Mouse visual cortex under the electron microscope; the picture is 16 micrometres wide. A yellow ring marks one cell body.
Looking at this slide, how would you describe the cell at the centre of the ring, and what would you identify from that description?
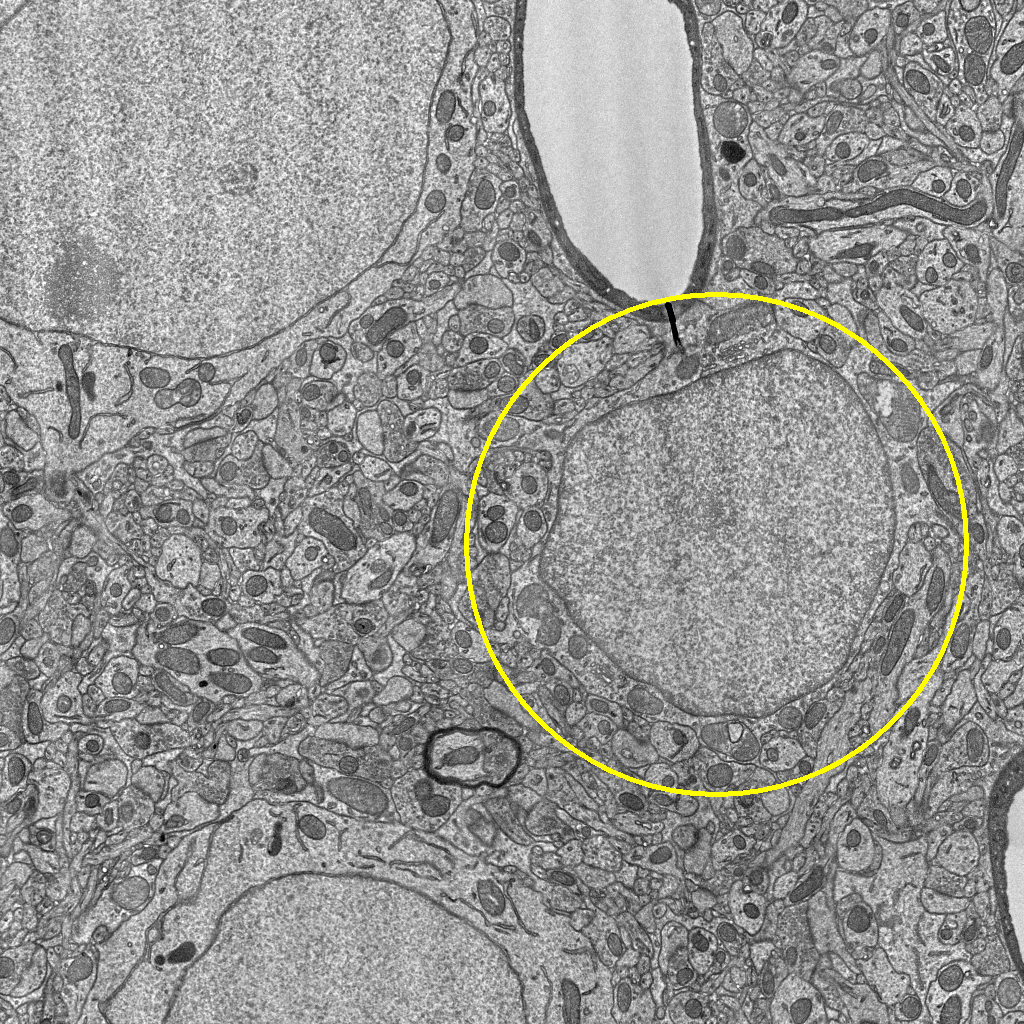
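A large, rounded nucleus fills most of the cell body, its whole outline inside the ring. The chromatin is finely granular and spread evenly through the nucleus. No thick dark chromatin band lines the envelope. The cell is an astrocyte.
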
